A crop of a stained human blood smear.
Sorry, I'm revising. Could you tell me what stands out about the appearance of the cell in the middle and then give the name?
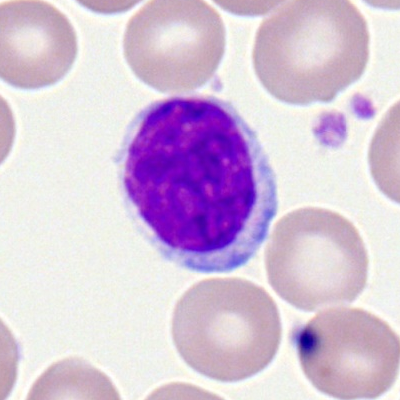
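Most of the cell is taken up by the nucleus. The cytoplasm forms a narrow pale blue rim around it and shows no granules. Two small purple fragments lie just to the upper right of the cell. The cell in the middle is a lymphocyte.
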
